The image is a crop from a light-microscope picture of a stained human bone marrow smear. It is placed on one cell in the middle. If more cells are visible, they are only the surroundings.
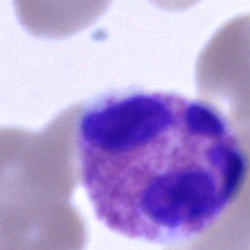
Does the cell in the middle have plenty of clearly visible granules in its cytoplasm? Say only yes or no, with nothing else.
Yes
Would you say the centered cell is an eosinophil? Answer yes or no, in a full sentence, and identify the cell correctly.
Yes, the cell in the middle of the crop is an eosinophil.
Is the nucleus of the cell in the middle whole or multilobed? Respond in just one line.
Nuclear material here is separated into two or more segments.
